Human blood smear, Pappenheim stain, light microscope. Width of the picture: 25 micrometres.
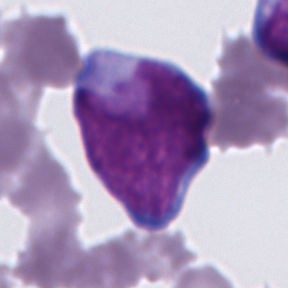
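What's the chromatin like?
Fine and evenly spread, with no coarse dark clumps.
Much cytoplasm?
Only a thin rim, and it stains blue.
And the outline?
Angular, narrowing to a blunt point at the bottom; the cell measures about 17 by 12 micrometres.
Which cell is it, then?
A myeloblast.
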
